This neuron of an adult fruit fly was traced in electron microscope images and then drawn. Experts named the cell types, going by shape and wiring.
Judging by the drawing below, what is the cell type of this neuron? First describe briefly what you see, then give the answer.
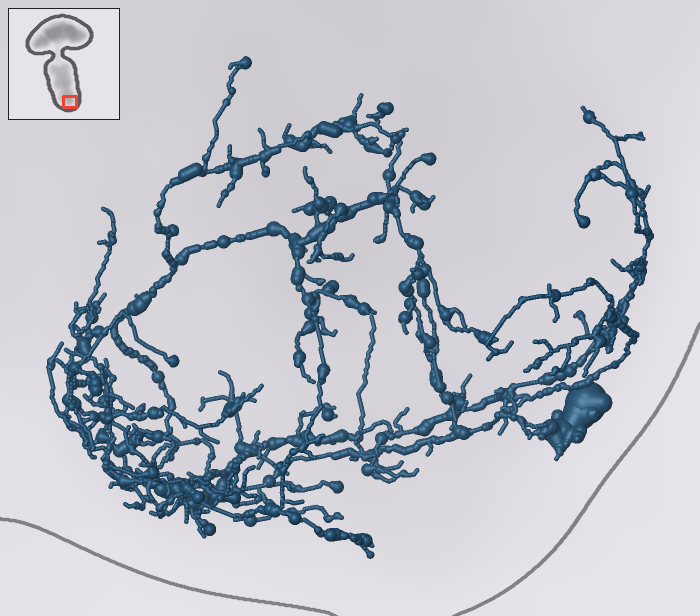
It is in the nerve cord and does not reach the brain. More than a hundred branch ends can be seen. It is a nerve-cord intrinsic neuron. It is of cell type INXXX279.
